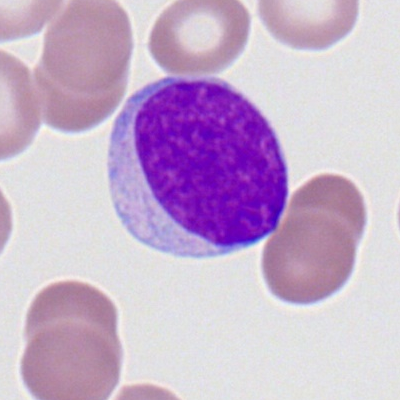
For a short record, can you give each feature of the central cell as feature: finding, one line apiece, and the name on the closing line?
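Outline: smooth, round to slightly oval
Nucleus: fills most of the cell
Cytoplasm: narrow rim, a crescent along the left side of the nucleus
Cytoplasm colour: pale blue
Name: myeloblast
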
